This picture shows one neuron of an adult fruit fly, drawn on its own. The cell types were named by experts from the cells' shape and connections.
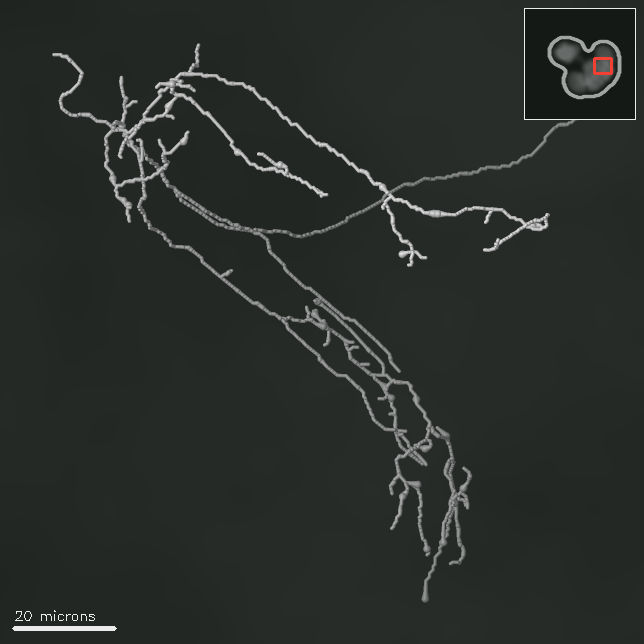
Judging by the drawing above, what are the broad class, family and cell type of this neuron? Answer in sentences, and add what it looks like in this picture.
It is a central-brain intrinsic neuron. Its family is hemilineage LALa1_posterior. It is of cell type CB1564. By the scale bar it is about 110 microns tall in this view. The picture shows dozens of branch ends.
